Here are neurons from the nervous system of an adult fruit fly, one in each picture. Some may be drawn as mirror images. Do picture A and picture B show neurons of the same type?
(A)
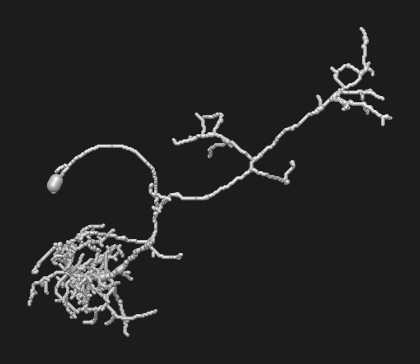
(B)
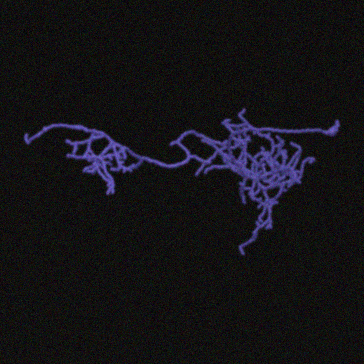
no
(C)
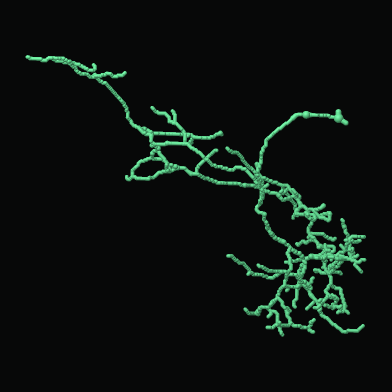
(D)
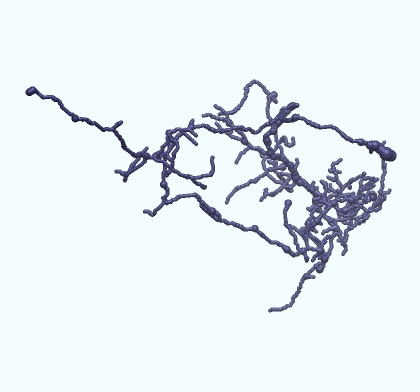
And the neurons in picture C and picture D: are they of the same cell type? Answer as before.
yes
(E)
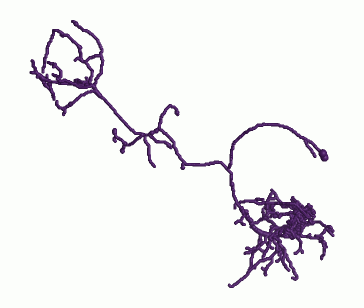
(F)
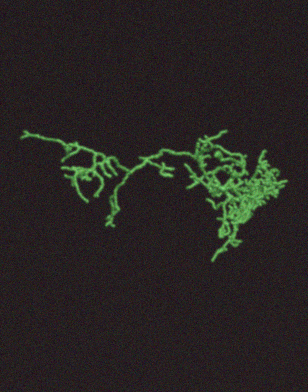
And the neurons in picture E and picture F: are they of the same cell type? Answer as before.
yes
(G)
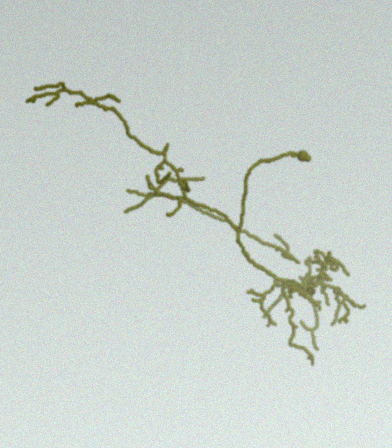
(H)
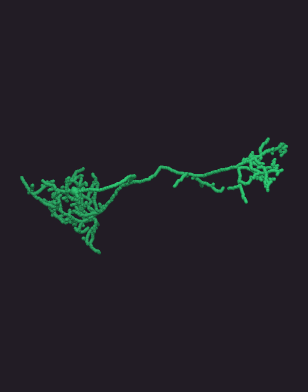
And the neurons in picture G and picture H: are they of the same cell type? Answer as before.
no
